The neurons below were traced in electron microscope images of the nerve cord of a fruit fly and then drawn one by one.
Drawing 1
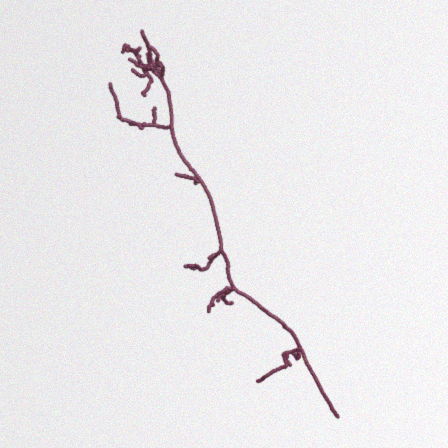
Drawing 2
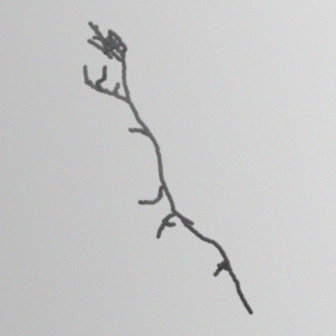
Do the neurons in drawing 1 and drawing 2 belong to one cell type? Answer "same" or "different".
same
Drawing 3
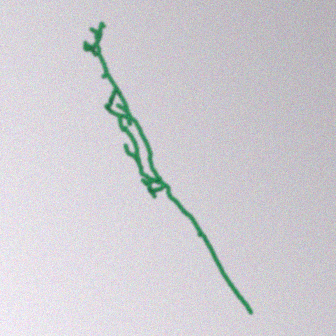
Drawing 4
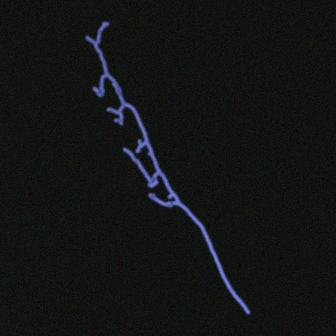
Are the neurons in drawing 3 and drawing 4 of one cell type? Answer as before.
same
